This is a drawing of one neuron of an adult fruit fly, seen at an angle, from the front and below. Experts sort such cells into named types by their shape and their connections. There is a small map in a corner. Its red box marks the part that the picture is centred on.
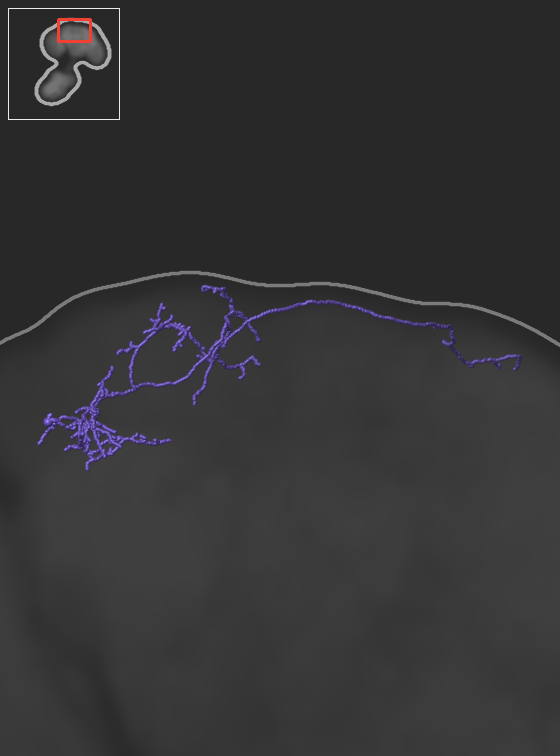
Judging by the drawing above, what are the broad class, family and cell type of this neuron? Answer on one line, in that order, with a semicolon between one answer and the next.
central-brain intrinsic neuron; hemilineage LHa1; SLP114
